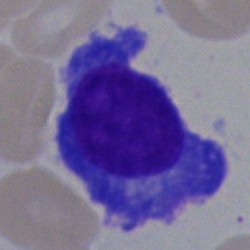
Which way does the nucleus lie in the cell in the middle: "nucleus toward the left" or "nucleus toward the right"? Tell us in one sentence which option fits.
What sits toward the left of the cell is its nucleus.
